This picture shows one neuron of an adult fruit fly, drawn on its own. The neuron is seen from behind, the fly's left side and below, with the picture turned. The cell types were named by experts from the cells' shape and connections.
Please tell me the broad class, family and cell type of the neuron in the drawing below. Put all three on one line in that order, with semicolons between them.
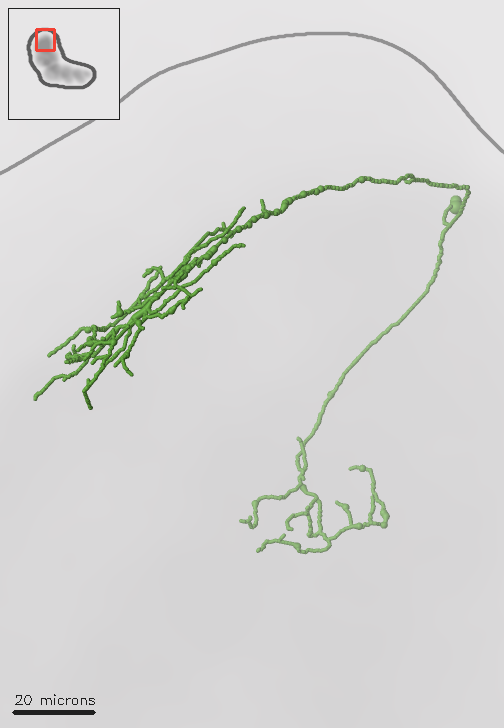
visual projection neuron; MeVP; MeVP14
